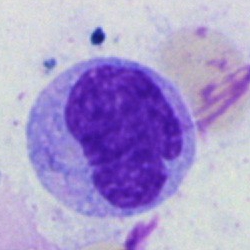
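Monocyte at the centre of a stained bone marrow smear. Its nucleus sits off-centre toward the right and has a notch on the lower left, which gives it a folded look. The chromatin is dark purple and clumped, with small paler patches between the clumps. The cytoplasm rim is broadest on the left.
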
